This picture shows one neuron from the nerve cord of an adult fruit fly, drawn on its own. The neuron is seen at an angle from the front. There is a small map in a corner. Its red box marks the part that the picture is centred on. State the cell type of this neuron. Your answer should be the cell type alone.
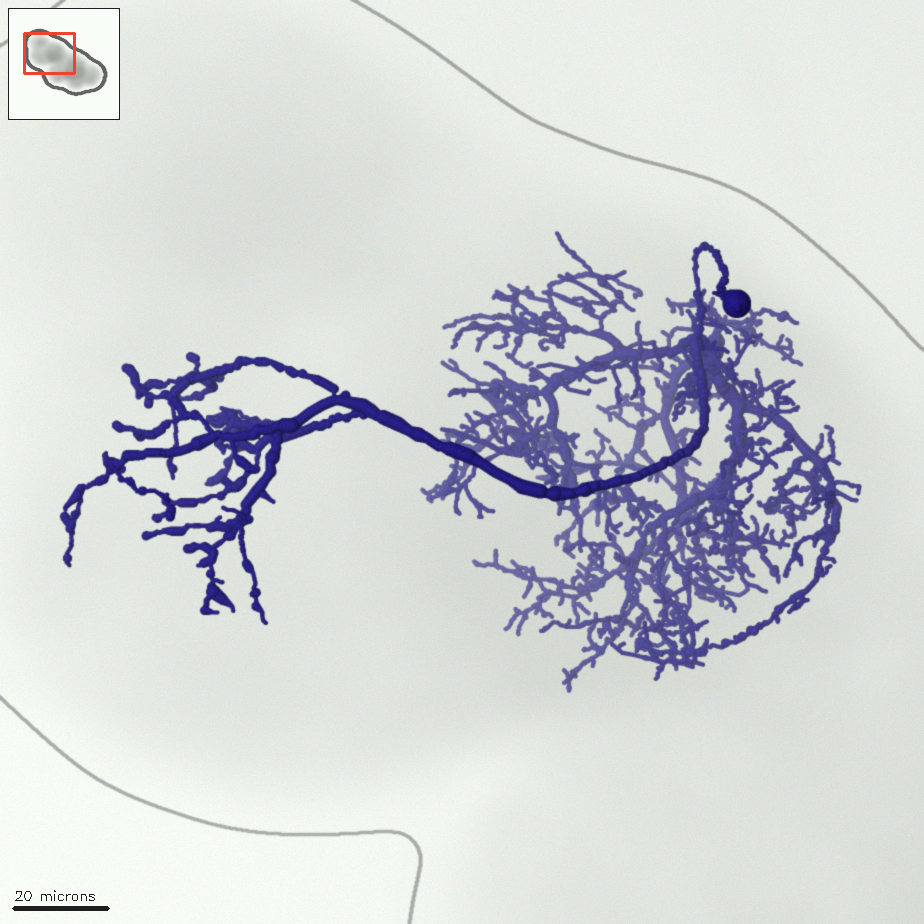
IN19B004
